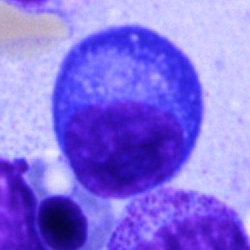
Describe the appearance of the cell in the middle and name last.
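Outline round to slightly oval, edge smooth. Nucleus eccentric, in the lower half of the cell. Cytoplasm abundant, deep blue. Above the nucleus, a paler cytoplasmic zone containing small clear spots. Cell: plasma cell.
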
